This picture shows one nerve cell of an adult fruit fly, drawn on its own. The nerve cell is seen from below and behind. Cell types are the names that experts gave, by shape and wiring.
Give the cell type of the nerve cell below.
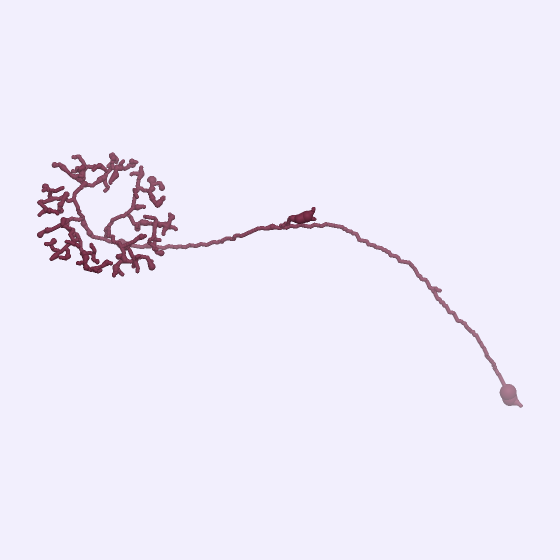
ER3d_b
